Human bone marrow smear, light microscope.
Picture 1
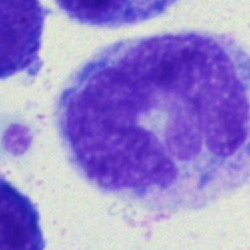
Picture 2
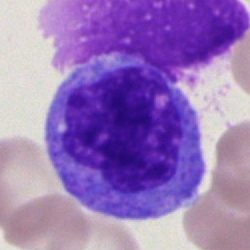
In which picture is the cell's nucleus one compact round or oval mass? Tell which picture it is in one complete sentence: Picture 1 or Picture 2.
In Picture 2, the cell's nucleus takes the form of one compact round or oval mass.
